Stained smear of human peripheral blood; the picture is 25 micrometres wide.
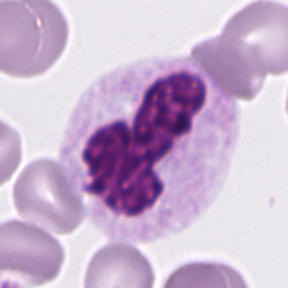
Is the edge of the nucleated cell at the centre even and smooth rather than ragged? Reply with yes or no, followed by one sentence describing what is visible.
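Yes. The cell has a smooth, rounded outline without surface projections.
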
